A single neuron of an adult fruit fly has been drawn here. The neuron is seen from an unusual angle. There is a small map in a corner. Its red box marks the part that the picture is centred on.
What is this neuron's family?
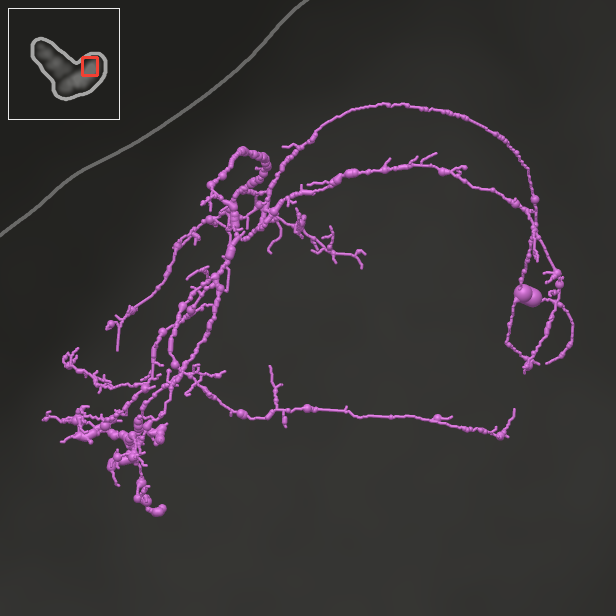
hemilineage SLPav2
